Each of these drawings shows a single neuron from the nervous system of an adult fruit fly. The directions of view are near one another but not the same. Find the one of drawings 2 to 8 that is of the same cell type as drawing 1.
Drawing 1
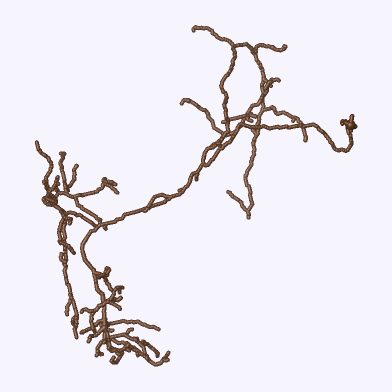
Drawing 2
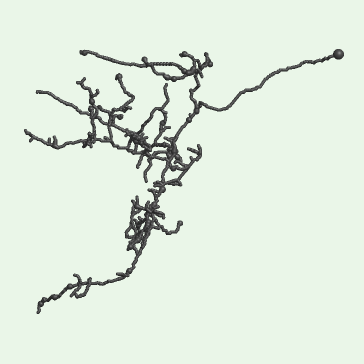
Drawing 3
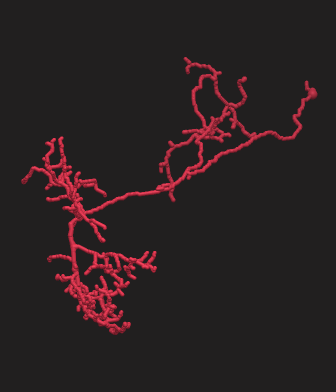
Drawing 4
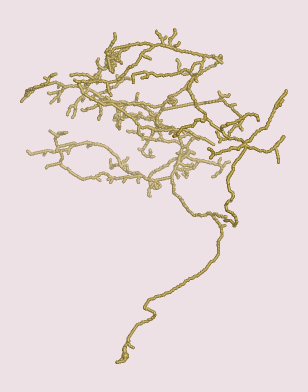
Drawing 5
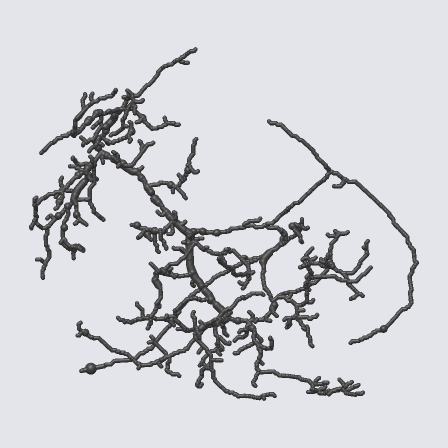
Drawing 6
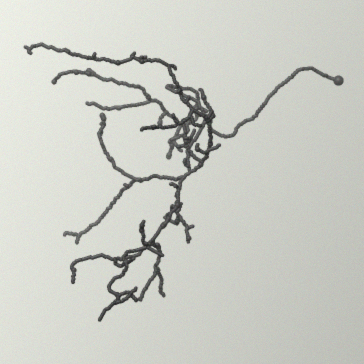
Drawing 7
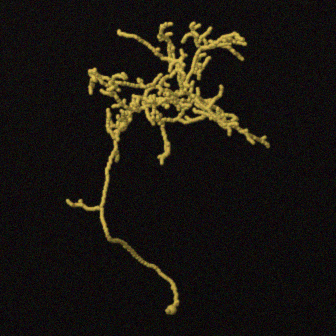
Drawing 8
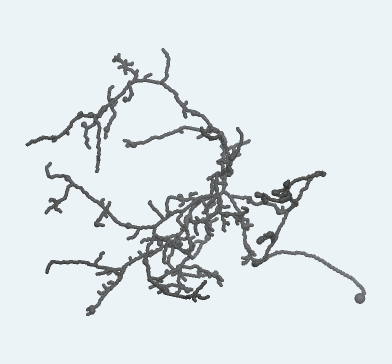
Drawing 3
